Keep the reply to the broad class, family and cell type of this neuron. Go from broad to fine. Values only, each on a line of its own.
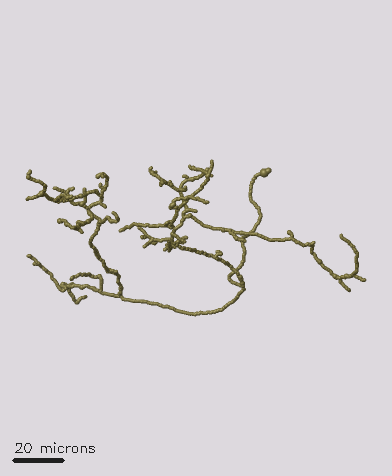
central-brain intrinsic neuron
hemilineage PSp3
SMP581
